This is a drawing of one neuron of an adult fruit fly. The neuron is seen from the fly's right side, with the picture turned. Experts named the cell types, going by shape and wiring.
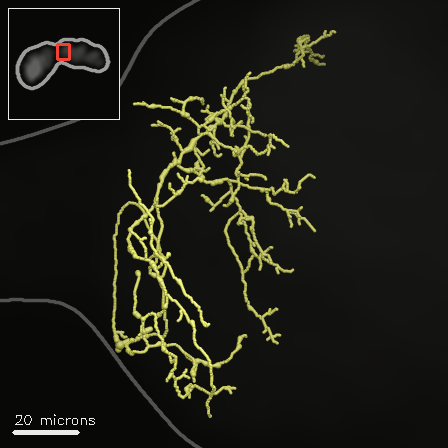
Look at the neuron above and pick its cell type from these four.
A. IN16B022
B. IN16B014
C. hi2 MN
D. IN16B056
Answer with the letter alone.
D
